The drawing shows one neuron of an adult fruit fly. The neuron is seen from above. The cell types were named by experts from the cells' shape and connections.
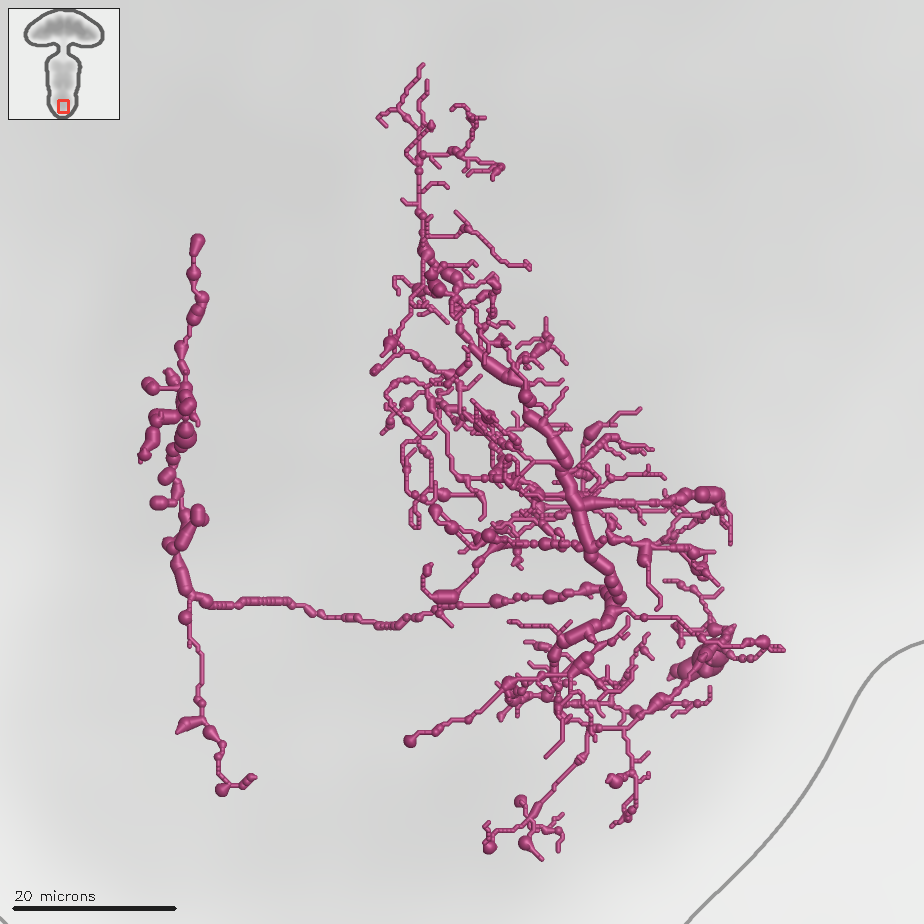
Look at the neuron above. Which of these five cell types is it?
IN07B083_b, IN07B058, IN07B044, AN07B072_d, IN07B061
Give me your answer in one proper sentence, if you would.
Belonging to the cell type IN07B061 is this neuron.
